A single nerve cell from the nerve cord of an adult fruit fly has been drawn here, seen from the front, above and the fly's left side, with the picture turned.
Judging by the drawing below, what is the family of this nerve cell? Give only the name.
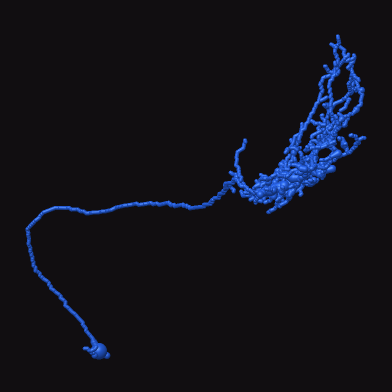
hemilineage 03B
